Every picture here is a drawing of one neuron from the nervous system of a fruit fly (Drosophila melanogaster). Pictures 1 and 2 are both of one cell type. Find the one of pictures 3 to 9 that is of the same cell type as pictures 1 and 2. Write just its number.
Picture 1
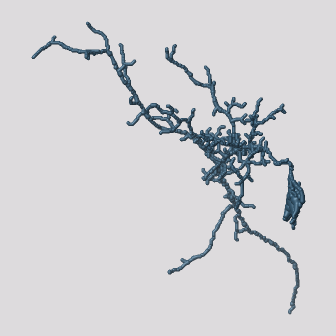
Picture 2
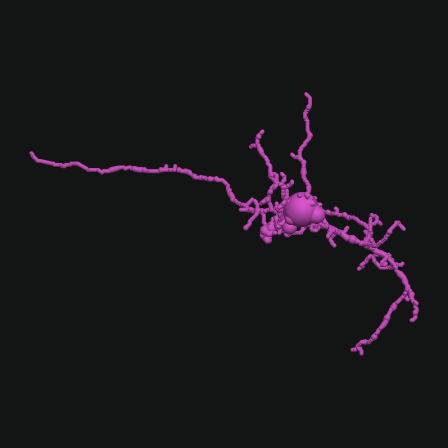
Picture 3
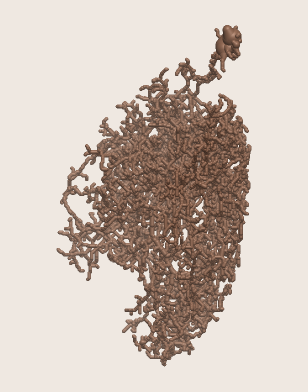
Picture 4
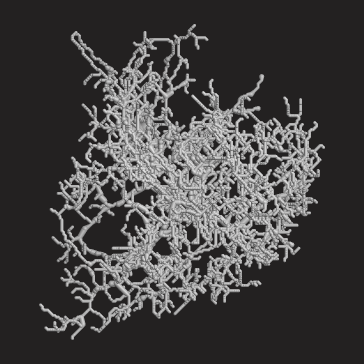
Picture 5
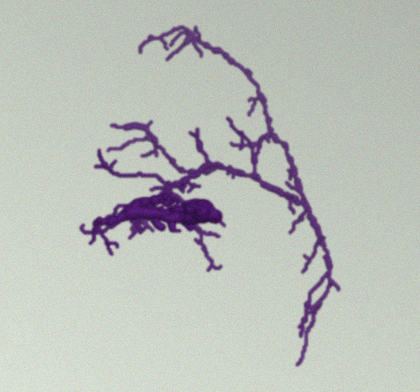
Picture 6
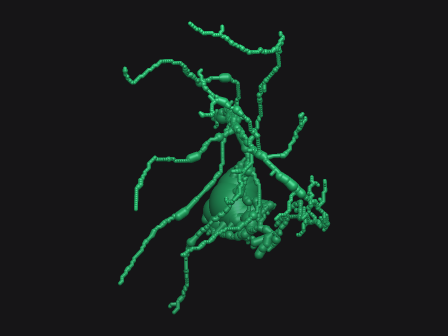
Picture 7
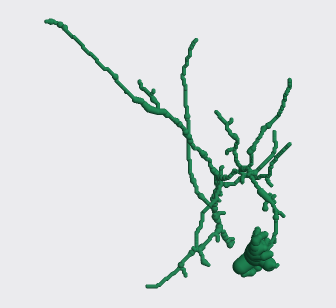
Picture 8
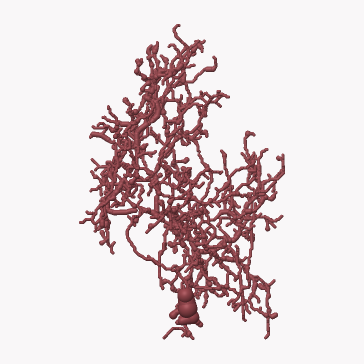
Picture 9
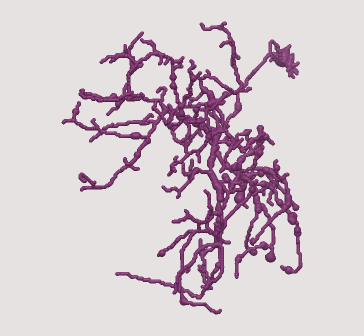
7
